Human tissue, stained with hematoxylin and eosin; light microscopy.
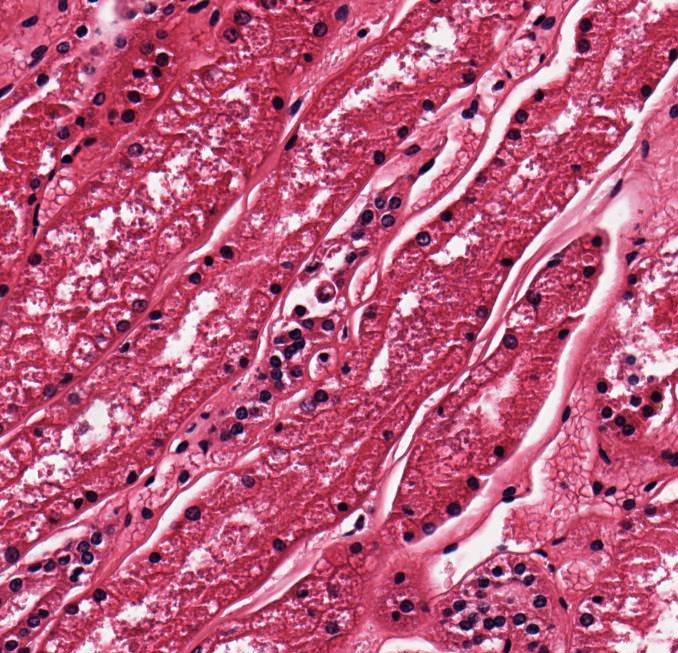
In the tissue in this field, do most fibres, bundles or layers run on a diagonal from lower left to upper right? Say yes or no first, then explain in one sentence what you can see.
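Yes. The cells form long parallel cords that run diagonally from the lower left to the upper right of the field.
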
